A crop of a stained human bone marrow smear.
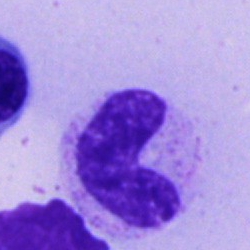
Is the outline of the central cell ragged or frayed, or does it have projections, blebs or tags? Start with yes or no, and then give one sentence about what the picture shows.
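No. The cell outline is round with a smooth, faint edge.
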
